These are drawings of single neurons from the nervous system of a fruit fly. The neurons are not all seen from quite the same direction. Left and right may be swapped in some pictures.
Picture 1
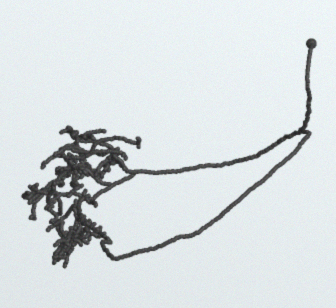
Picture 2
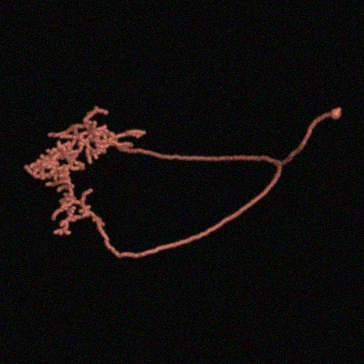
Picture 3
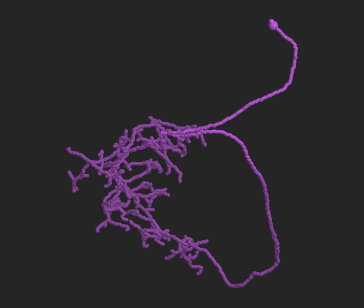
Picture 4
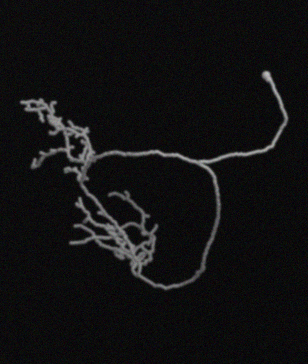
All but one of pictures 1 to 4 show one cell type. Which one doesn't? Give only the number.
4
